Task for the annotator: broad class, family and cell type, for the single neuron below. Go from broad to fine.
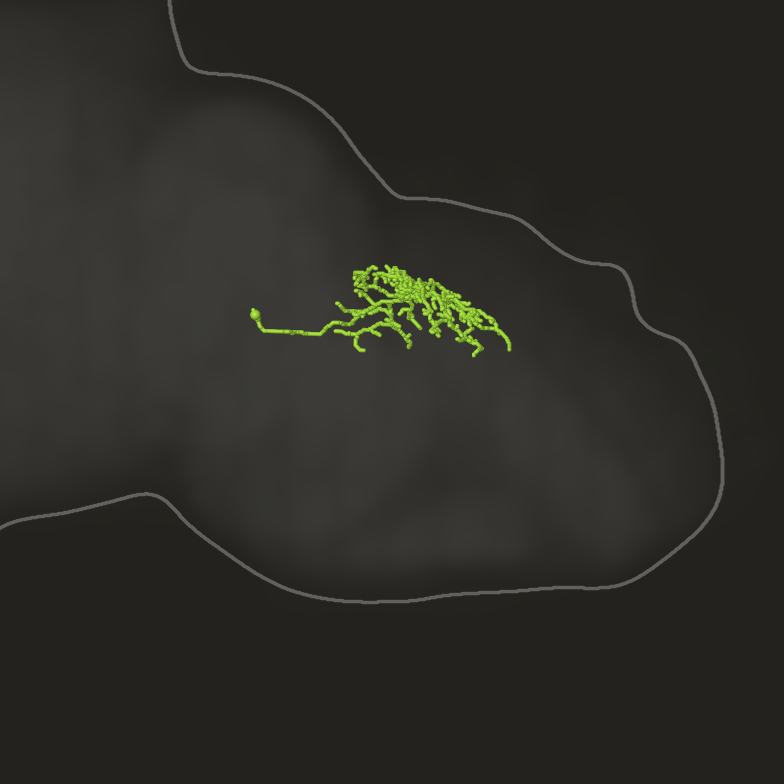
optic-lobe intrinsic neuron; Cm; Cm11c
